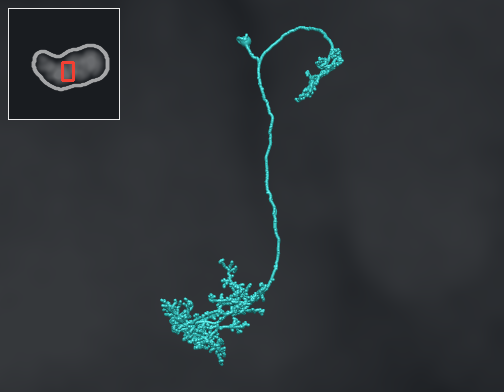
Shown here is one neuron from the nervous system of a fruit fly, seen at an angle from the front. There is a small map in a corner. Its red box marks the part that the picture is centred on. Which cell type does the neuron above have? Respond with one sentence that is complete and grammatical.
Cell type LC21 is what this neuron is.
